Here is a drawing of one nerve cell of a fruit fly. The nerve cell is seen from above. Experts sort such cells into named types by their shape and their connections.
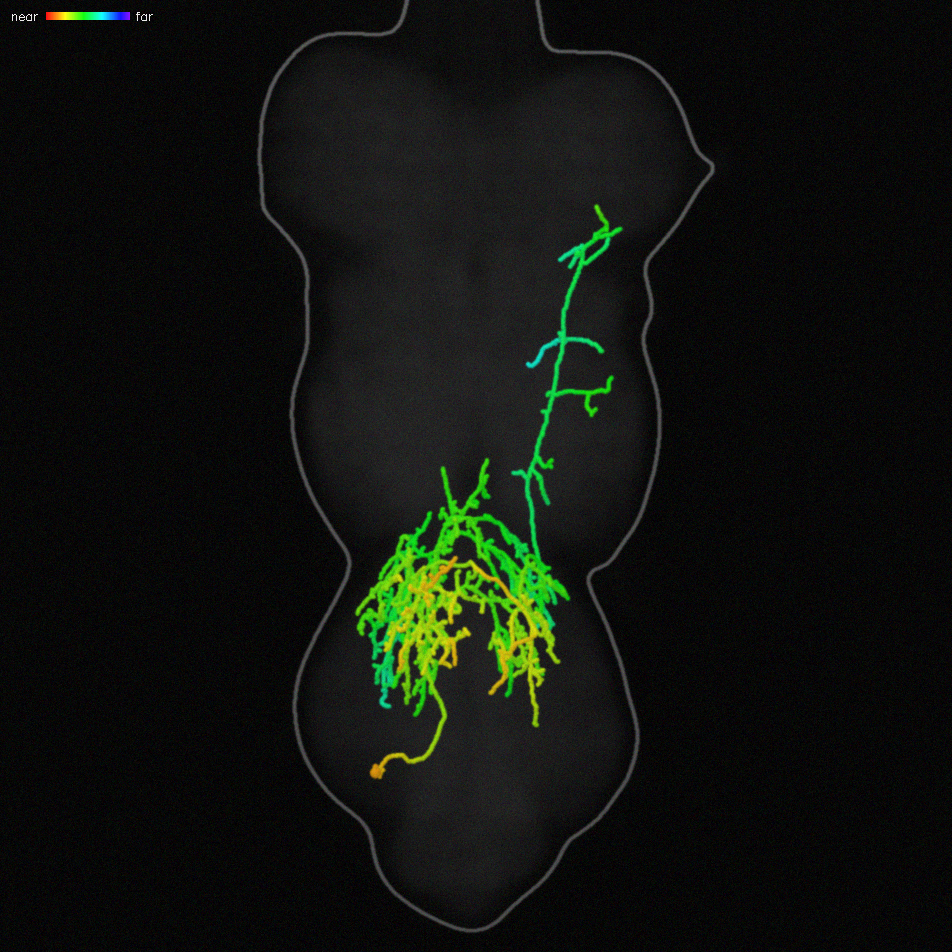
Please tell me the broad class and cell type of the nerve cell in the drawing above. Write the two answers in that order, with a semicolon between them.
nerve-cord intrinsic neuron; INXXX031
